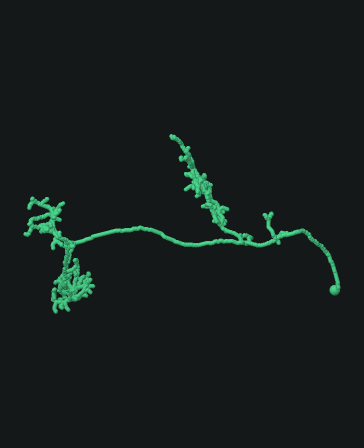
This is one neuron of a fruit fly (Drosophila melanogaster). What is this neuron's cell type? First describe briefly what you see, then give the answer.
In this view it is wider than it is tall. This is an optic-lobe intrinsic neuron. The cell type is TmY21.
